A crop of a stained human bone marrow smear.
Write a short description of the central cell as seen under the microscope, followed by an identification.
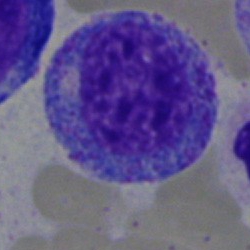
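A smooth, nearly round outline encloses an off-centre nucleus toward the upper right, leaving a wider cytoplasmic rim on the left. Its chromatin is dark purple and clumped, with paler gaps between. Left of the nucleus lies a paler cytoplasmic patch. It is a promyelocyte.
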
